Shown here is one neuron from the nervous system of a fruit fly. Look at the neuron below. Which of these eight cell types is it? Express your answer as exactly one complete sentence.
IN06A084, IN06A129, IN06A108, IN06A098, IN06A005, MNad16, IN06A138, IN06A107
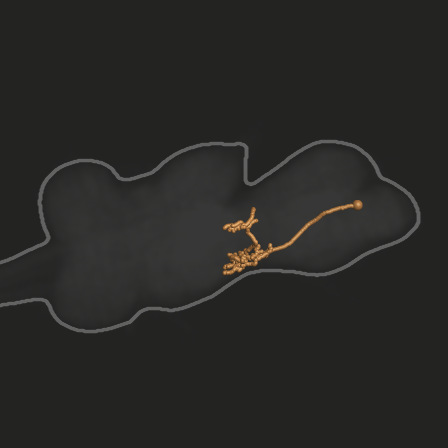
The cell type name for this neuron is IN06A108.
